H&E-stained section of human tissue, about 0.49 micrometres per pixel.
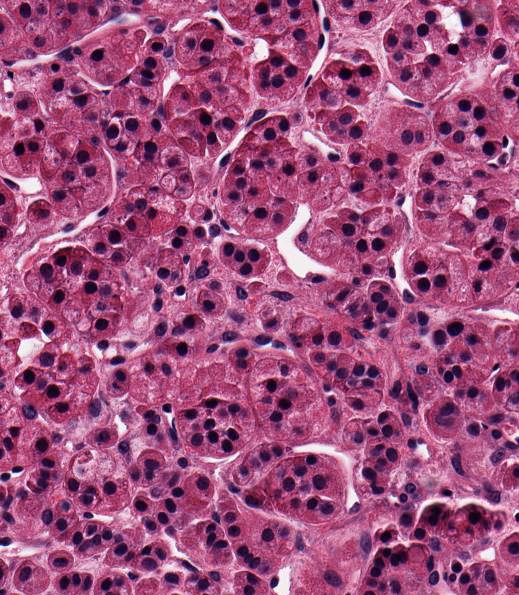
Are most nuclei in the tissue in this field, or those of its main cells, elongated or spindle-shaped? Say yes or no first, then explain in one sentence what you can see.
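No. The nuclei are small, round and darkly stained, one per cell.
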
